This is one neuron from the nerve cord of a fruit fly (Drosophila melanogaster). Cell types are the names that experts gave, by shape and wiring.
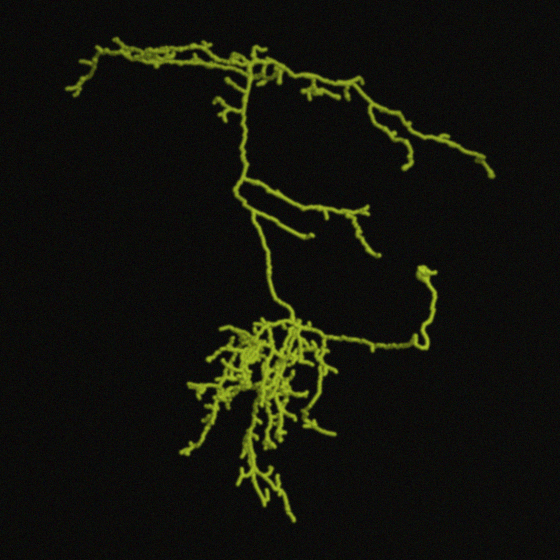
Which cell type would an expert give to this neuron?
IN18B042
